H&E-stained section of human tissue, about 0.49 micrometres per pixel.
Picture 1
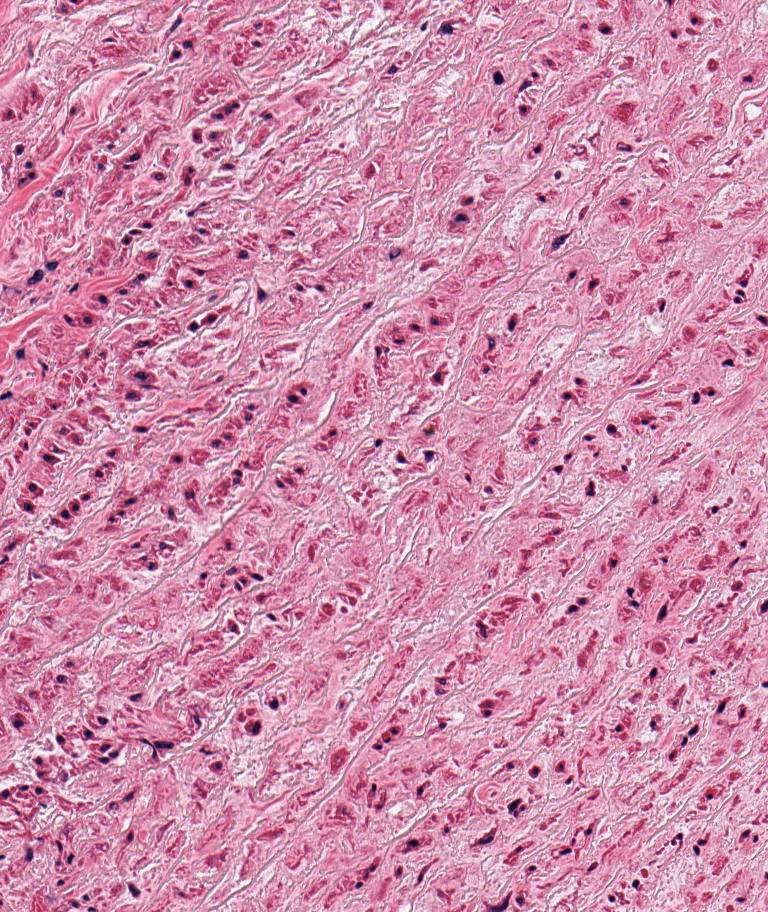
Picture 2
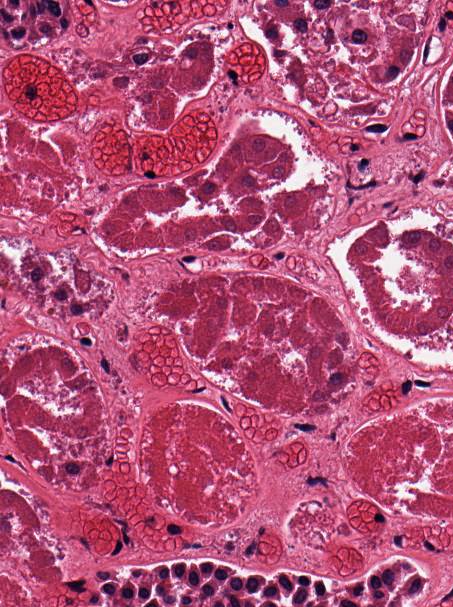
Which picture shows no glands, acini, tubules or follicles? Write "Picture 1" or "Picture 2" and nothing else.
Picture 1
